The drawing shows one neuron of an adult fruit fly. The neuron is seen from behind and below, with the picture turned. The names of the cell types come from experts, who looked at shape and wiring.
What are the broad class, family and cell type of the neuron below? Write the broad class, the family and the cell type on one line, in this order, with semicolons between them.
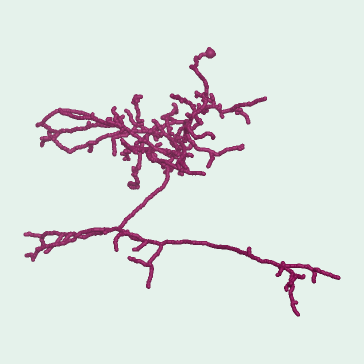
nerve-cord intrinsic neuron; hemilineage 08B; IN08B067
